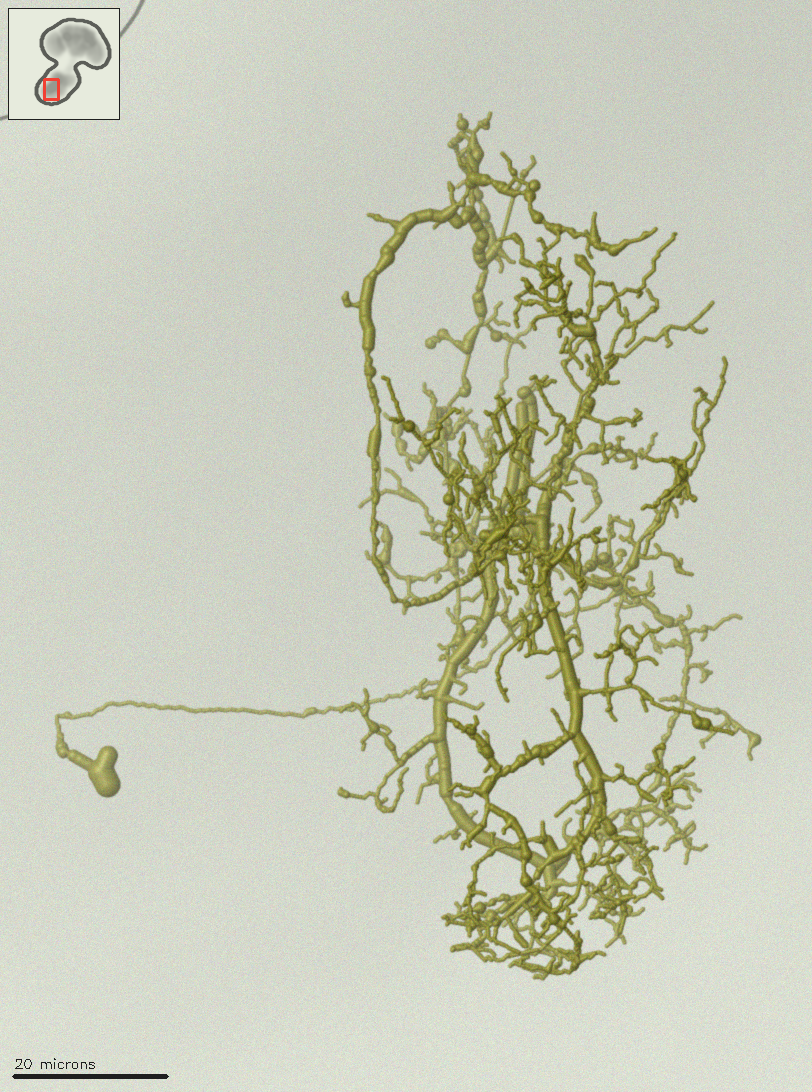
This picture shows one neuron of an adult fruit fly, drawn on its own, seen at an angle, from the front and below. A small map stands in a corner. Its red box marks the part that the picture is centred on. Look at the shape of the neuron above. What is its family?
hemilineage 20A.22A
